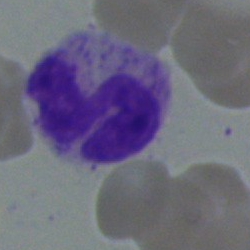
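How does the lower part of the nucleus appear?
Two limbs lie close together there, separated by a thin pale line.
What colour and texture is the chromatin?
Dark purple and dense.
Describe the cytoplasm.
Pale pinkish-lilac, with fine purple granules scattered through it, most plentiful in the upper part of the cell.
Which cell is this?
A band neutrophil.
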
